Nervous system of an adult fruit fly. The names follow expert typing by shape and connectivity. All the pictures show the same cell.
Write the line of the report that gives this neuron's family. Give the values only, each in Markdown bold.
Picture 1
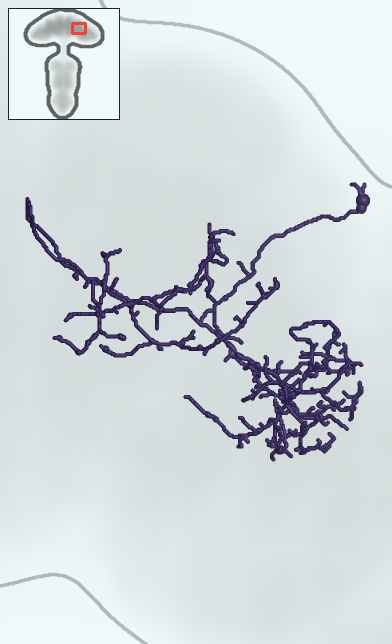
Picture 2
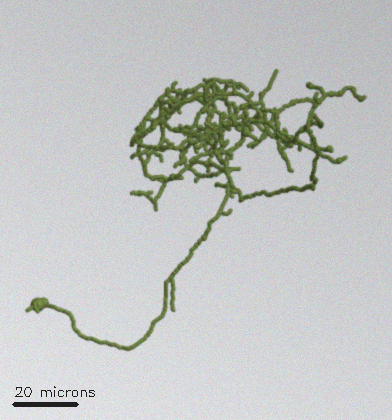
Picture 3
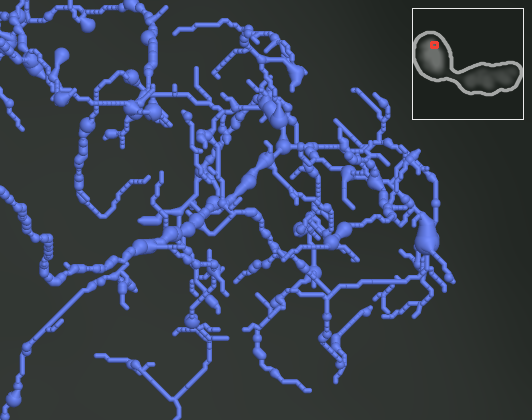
**hemilineage LHa1**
